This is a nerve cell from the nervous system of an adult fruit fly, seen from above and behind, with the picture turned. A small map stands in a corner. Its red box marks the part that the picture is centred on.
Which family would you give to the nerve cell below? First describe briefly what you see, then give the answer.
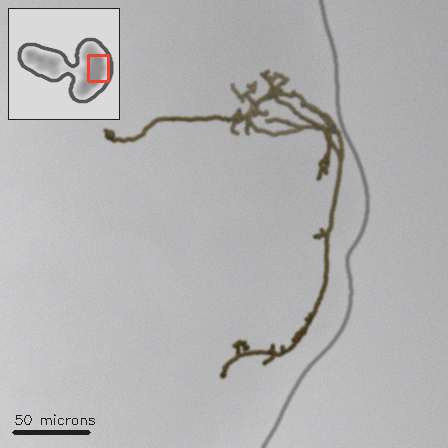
It lies in the brain. From top to bottom in the picture it spans about 200 microns. This is a central-brain intrinsic neuron. Its family is hemilineage DM4_dorsal.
